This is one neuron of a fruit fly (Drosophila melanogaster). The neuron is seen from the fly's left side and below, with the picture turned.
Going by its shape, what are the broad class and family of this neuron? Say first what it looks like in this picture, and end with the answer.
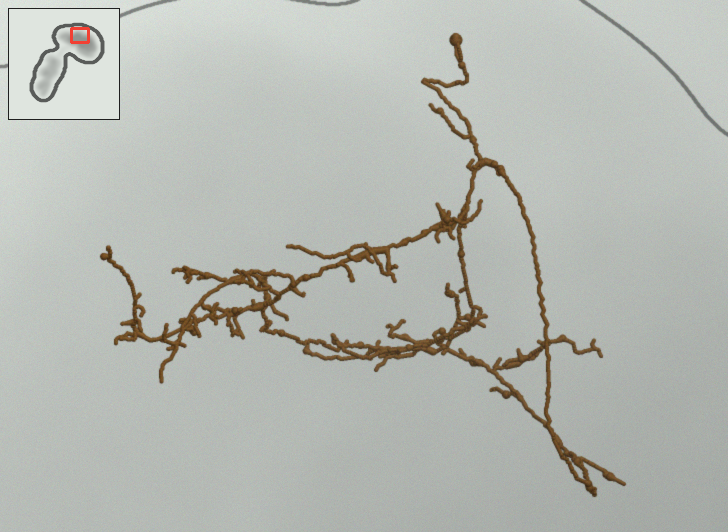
The cell body is at the top of the picture. The picture shows dozens of branch ends. It is a central-brain intrinsic neuron. The family is hemilineage VLPa1_medial.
